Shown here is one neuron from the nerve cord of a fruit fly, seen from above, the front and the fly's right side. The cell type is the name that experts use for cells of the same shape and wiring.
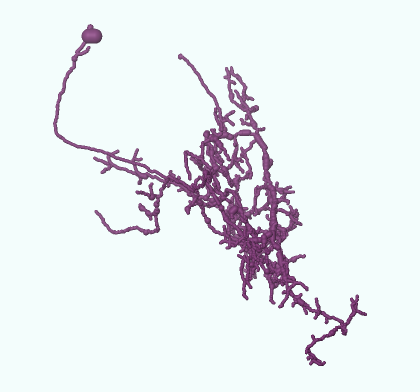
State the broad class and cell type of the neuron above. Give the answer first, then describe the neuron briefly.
It is a nerve-cord intrinsic neuron. Its cell type is INXXX284. Dozens of branch ends can be seen. In this view it is about as wide as it is tall.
